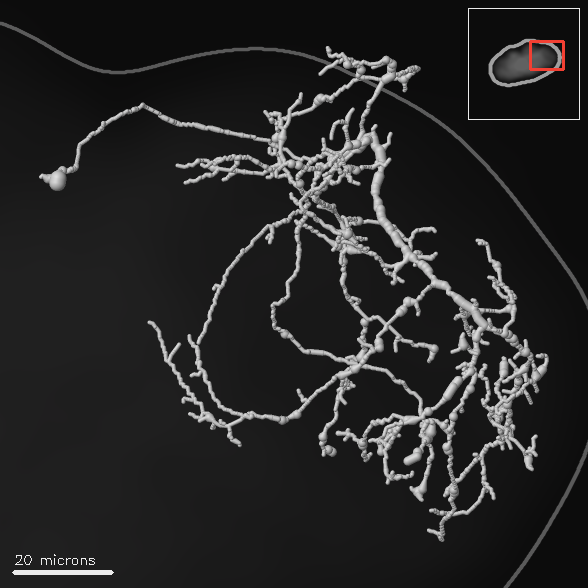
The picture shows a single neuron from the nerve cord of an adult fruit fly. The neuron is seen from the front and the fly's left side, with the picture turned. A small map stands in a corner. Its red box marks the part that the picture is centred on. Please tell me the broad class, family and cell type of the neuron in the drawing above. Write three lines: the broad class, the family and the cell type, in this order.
nerve-cord intrinsic neuron
hemilineage 04B
IN04B094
